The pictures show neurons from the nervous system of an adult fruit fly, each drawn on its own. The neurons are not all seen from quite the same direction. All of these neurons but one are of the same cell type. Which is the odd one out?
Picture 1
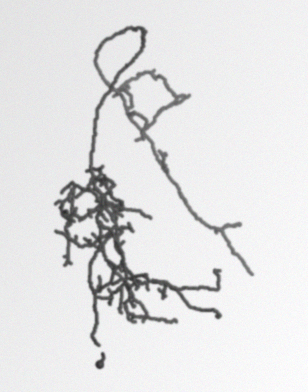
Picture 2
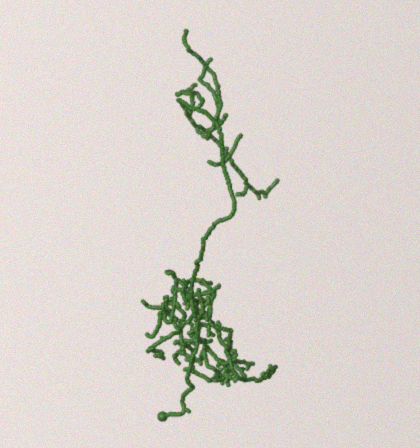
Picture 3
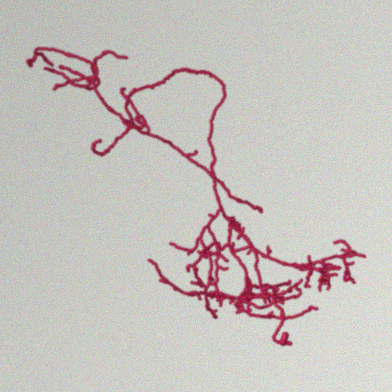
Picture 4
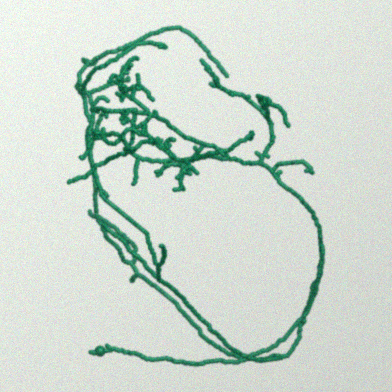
Picture 4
